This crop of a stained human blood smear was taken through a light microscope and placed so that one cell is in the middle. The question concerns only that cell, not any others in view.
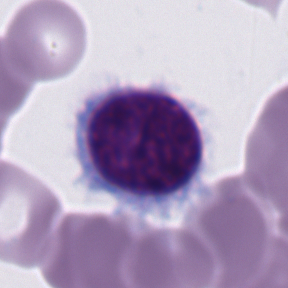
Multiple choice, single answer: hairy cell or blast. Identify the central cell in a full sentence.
The centrally placed cell is classified as a hairy cell.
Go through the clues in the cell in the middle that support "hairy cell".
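This is a hairy cell, and the clearest match is the fine hair-like projections coming off its surface all the way around.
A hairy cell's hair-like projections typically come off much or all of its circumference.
What sits less comfortably is the cytoplasm, which here is only a narrow pale blue rim around the nucleus.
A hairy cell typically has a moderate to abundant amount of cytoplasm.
Otherwise the cell is roughly round overall, and the chromatin is dark purple and densely stained throughout the nucleus.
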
